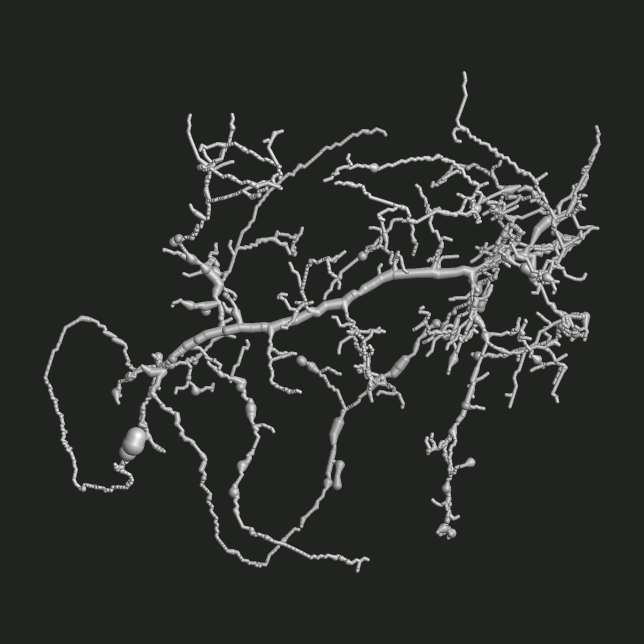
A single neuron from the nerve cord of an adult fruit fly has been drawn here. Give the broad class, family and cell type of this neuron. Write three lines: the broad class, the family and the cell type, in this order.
nerve-cord intrinsic neuron
hemilineage 03A
IN03A075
